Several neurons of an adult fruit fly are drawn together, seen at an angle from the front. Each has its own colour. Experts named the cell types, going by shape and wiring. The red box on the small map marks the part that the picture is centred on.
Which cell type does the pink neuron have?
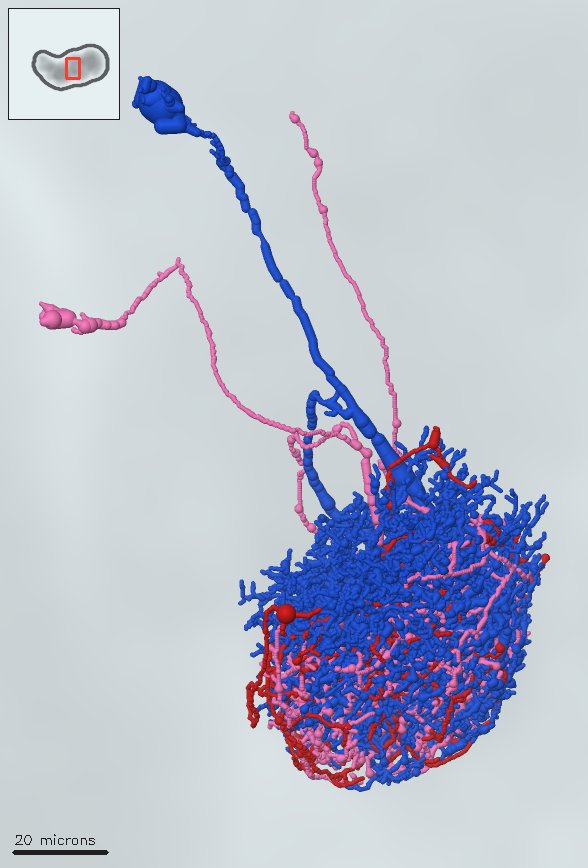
AVLP216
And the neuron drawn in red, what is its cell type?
AVLP385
